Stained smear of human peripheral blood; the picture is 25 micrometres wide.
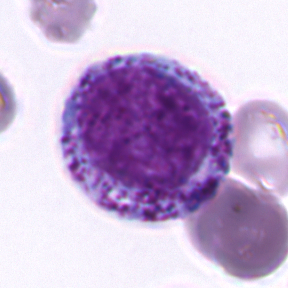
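Promyelocyte: the nucleated cell at the centre of a stained smear of human peripheral blood. Looking first at the nucleus, it fills most of the cell, and its chromatin has a mottled, uneven texture. Between the granules, the cytoplasm looks pale bluish. And the granules, I notice, are most crowded along the edge of the cell.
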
